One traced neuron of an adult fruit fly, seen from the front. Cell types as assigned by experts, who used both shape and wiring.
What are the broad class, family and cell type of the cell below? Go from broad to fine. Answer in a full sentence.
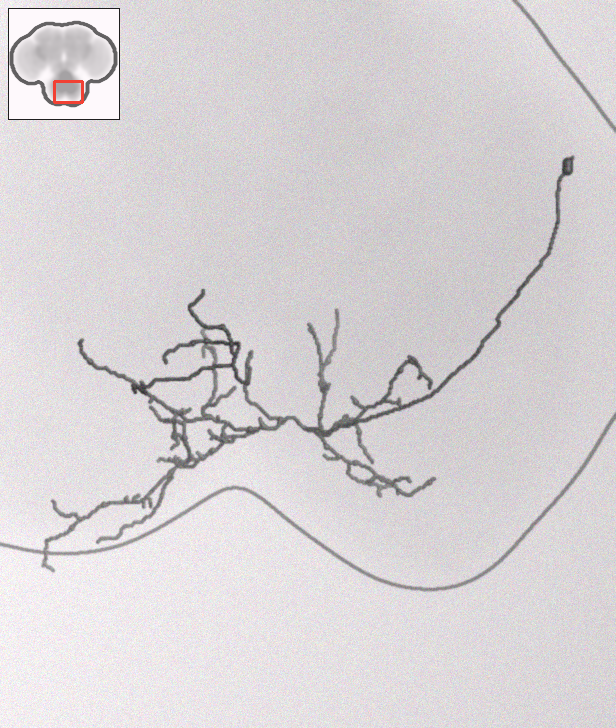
A nerve-cord intrinsic neuron of hemilineage 09B, type IN09B050.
